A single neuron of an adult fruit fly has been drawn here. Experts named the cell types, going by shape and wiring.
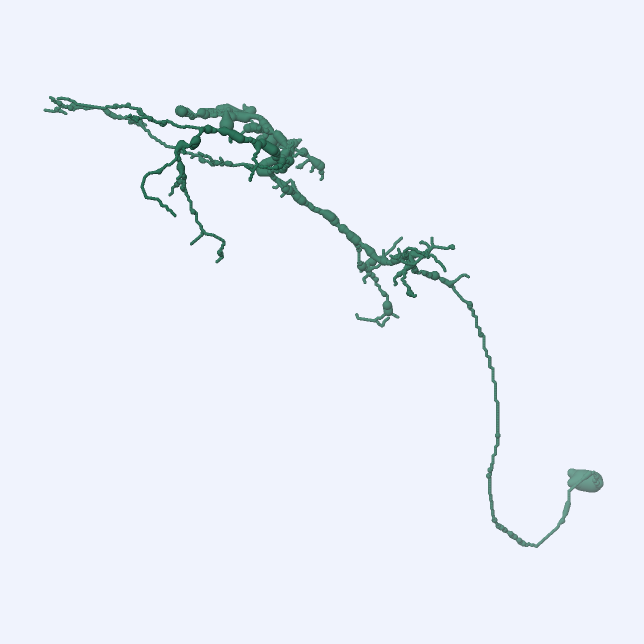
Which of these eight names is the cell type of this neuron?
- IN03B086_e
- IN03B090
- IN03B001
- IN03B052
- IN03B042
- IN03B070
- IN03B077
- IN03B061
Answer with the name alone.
IN03B077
